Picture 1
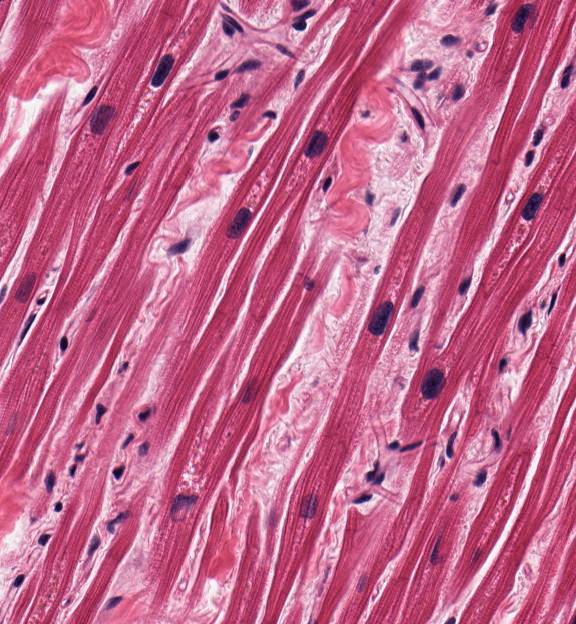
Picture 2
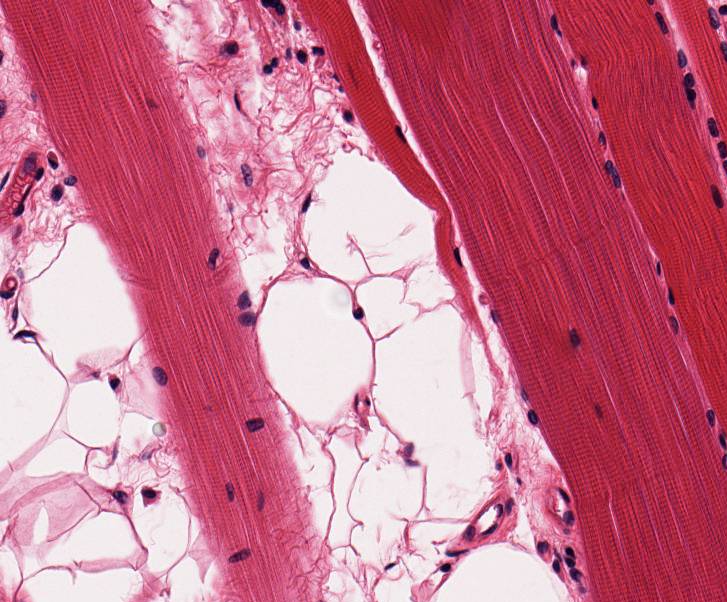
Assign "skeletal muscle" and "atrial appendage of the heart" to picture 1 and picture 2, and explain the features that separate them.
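Picture 1 = atrial appendage of the heart; picture 2 = skeletal muscle. Fine cross-striations in both. Picture 1 nuclei central within the fibres; picture 2 nuclei elongated, dark, at the fibre edges.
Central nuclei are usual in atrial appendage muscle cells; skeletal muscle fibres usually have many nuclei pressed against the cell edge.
Picture 1 fibre cytoplasm deep eosinophilic pink-red, with small, dark, often elongated interstitial cell nuclei scattered between fibres. Picture 2 has a few adipocyte nuclei, small and flattened against the cell rims, and loose connective tissue with wavy, pale pink fibres in the upper centre between muscle bands.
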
